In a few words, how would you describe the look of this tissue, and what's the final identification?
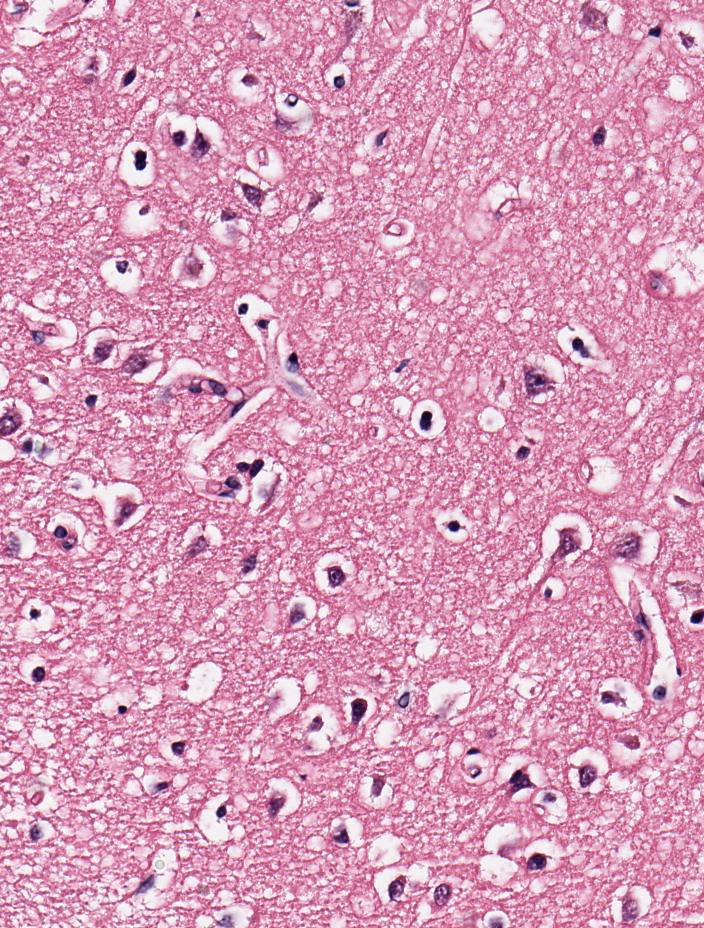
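Single cells are scattered through the field, forming no glands, tubules or epithelial layer. The background is a finely fibrillary pink meshwork riddled with many small round clear vacuoles. Thin-walled branching capillaries with clear spaces around them run through the left centre and lower right. Cells are sparser in the upper right than in the upper left and lower parts. The tissue is cerebral cortex.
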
